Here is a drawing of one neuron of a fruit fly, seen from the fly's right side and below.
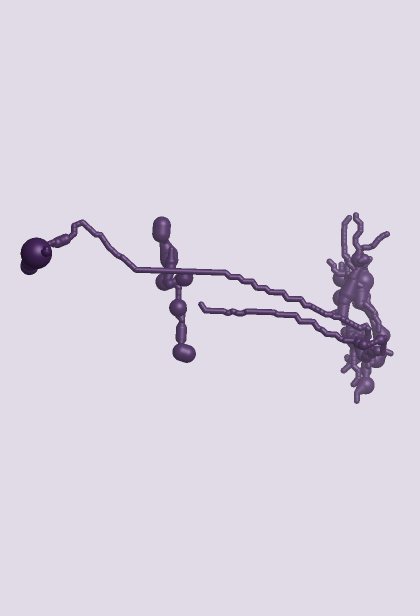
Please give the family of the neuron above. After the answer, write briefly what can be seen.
The family is T. It is an optic-lobe intrinsic neuron. Its cell body lies on the left of the picture. In this view it is wider than it is tall.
